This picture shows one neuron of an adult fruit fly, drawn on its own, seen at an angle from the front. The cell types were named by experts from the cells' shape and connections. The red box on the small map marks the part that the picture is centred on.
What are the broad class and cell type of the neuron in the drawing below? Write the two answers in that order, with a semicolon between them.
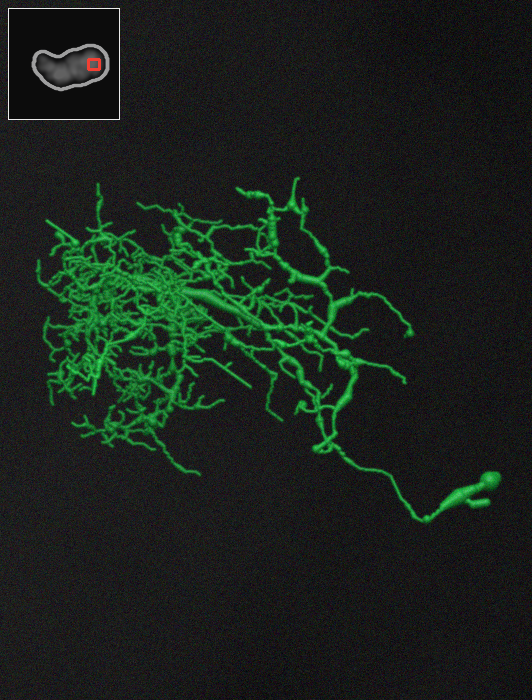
central-brain intrinsic neuron; CB1340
